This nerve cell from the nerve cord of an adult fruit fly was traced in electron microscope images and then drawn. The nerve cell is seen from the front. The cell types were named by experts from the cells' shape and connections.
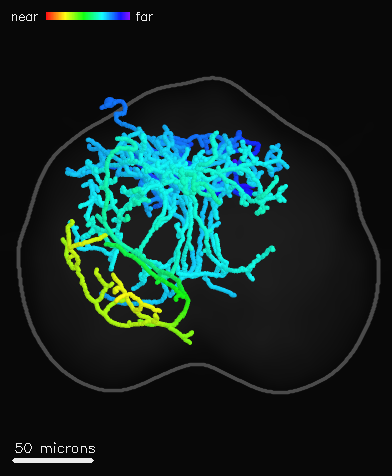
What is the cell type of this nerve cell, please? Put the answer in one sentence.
The cell type is IN09A007.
